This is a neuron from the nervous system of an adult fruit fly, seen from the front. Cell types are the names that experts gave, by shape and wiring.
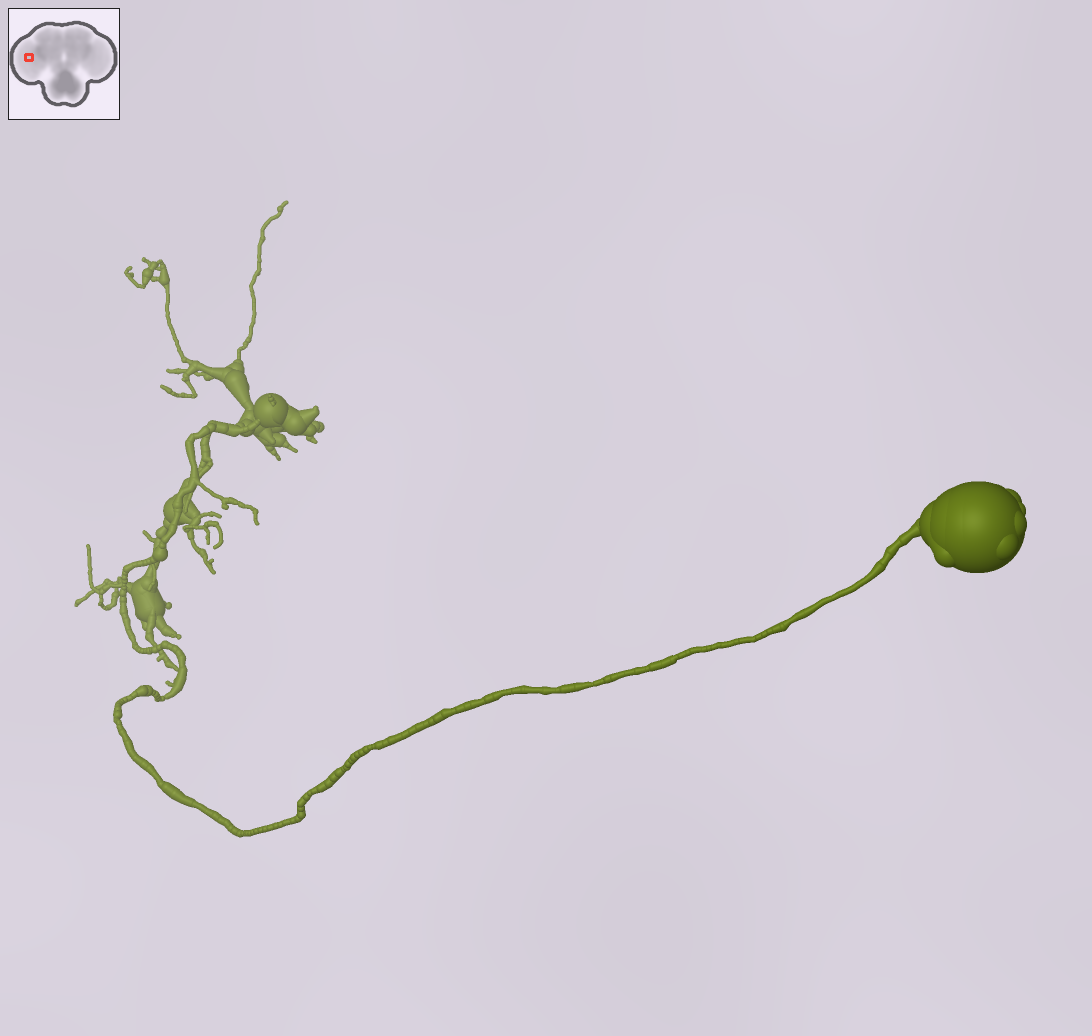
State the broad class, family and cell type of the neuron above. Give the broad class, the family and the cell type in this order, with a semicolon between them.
optic-lobe intrinsic neuron; Tm; Tm5c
